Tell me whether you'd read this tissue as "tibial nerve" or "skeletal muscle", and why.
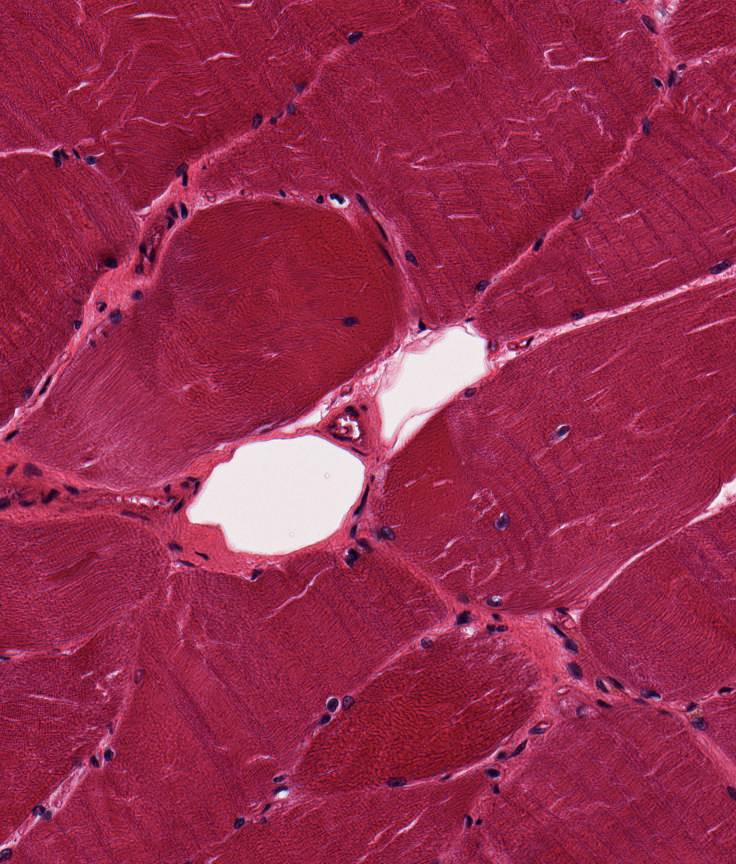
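This is skeletal muscle, not tibial nerve.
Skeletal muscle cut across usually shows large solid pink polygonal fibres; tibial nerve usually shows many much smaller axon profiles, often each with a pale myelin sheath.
The fibre cytoplasm here stains a deep red. Fine cross-striations run across the fibres, and flattened, dark purple nuclei lie at their edges rather than within them.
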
